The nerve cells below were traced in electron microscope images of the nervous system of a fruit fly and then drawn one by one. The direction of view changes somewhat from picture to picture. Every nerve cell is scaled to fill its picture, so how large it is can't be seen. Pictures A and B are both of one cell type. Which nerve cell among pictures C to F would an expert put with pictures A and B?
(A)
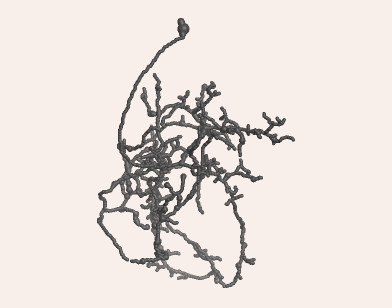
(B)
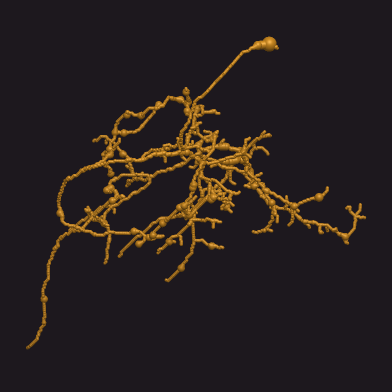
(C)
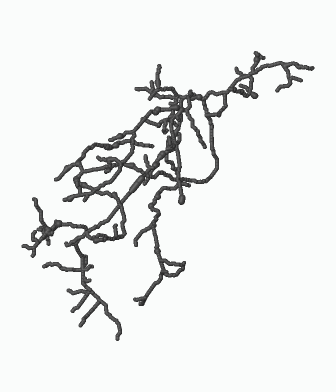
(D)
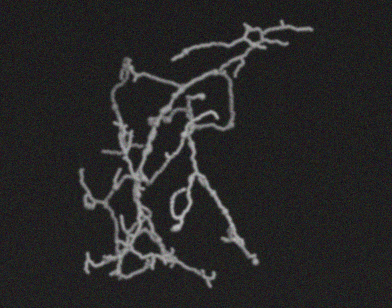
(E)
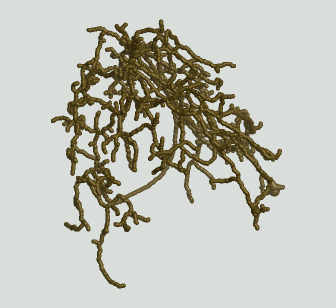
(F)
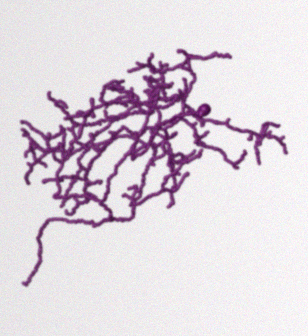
F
